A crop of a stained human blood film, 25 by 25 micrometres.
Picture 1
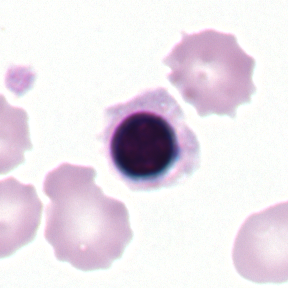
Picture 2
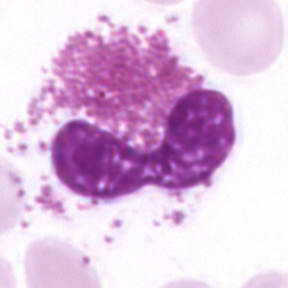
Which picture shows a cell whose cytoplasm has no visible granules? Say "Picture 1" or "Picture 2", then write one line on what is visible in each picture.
Picture 1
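What picture 1 shows: The cytoplasm shows no distinct granules.
What picture 2 shows: The cytoplasm is packed with many coarse, round granules of even size.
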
